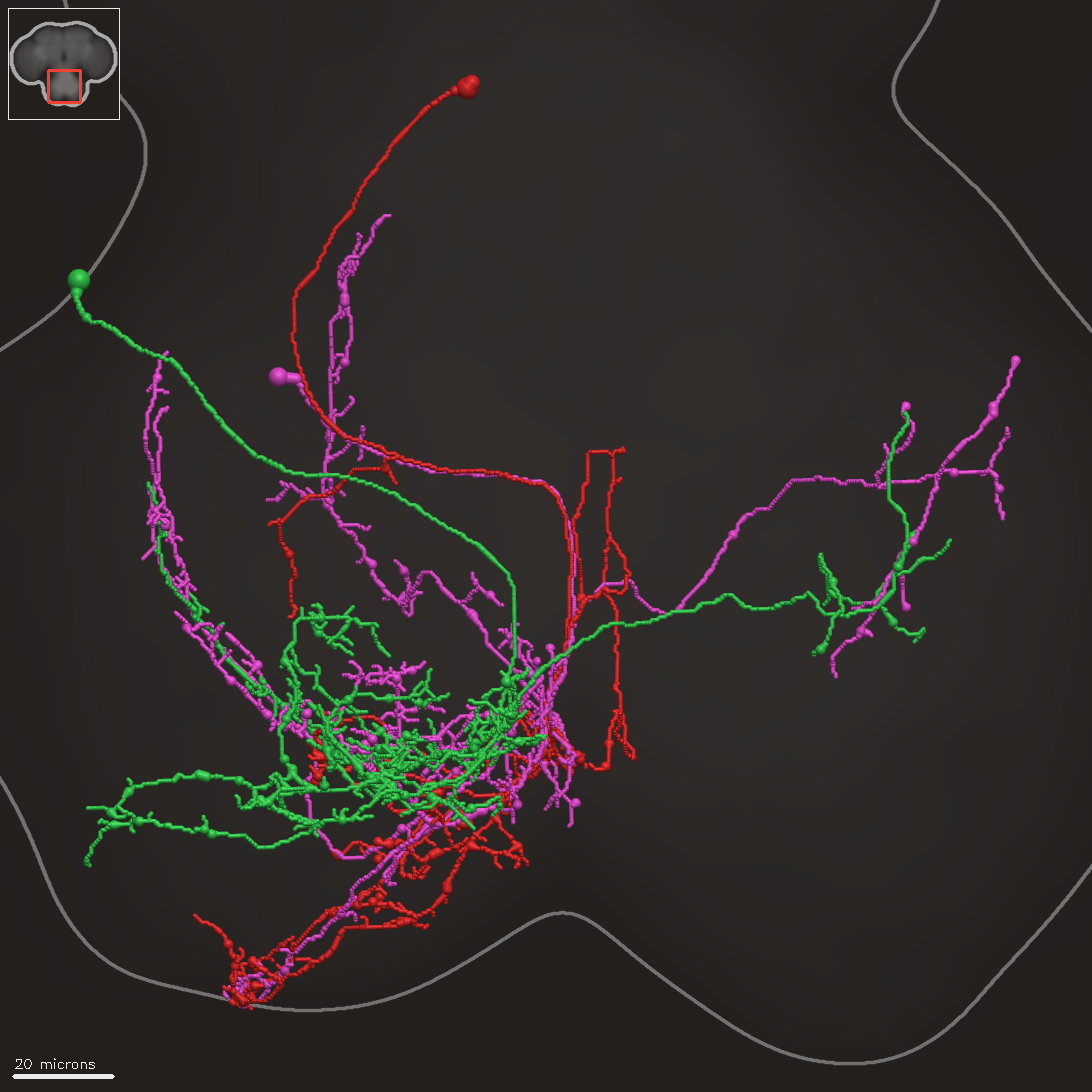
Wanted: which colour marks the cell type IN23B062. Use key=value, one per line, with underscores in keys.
colour=green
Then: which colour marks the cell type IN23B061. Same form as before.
colour=magenta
